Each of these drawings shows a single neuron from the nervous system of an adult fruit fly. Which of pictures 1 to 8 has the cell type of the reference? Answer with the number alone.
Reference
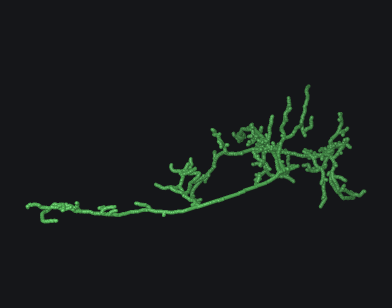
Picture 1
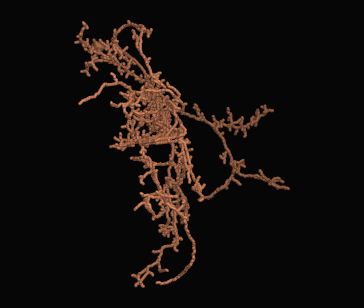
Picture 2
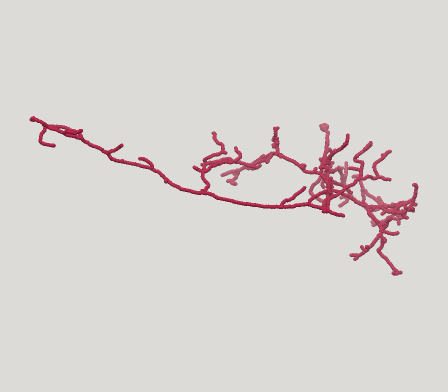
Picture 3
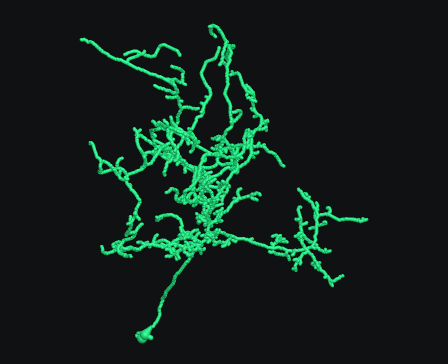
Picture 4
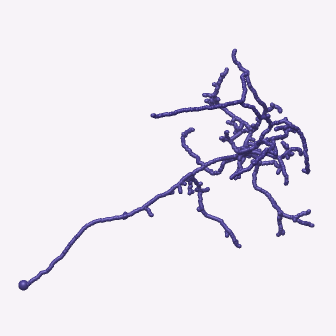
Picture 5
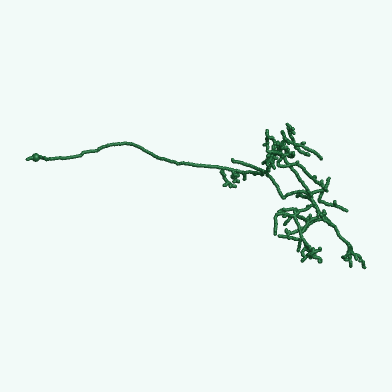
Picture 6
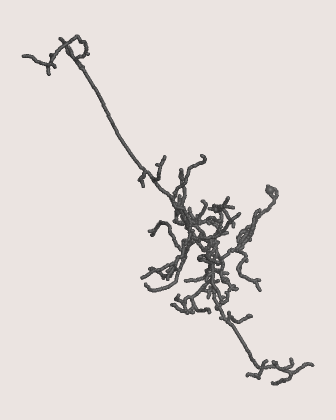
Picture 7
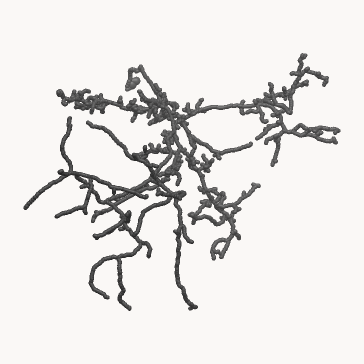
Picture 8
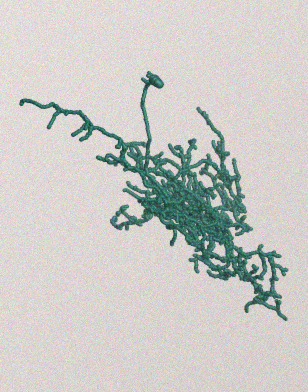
2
